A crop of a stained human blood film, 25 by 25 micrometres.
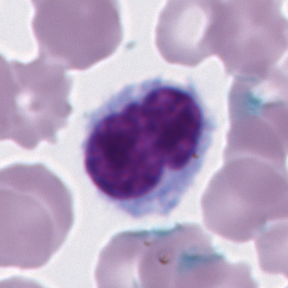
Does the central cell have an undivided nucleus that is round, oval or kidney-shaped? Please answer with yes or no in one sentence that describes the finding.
No, separate lobes make up the nucleus of this cell.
